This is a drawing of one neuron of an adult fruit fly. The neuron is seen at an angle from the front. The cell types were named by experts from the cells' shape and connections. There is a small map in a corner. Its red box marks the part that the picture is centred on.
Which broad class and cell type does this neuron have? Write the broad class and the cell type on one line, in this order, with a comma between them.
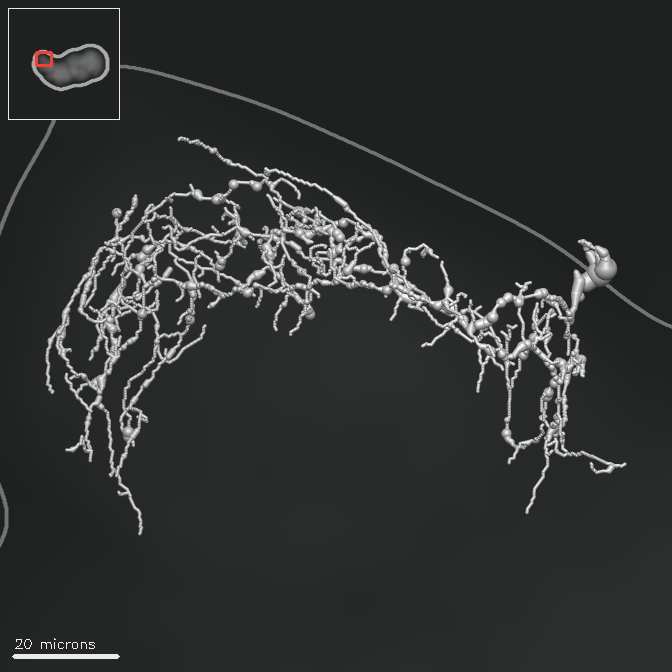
nerve-cord intrinsic neuron, INXXX386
